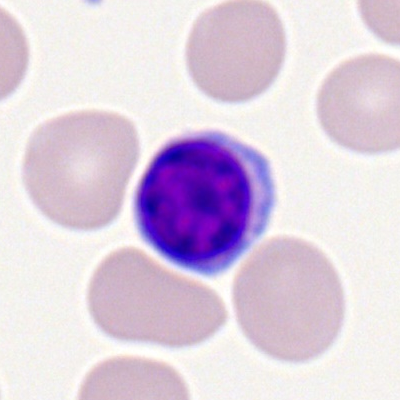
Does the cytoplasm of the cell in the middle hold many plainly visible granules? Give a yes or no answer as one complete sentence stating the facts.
No, this cell has a cytoplasm without visible granules.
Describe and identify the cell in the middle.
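Roughly round in outline, the cell has a slightly angular edge on its right side. Its nucleus lies off-centre, pushed toward the left side. Dense, dark purple chromatin forms coarse clumps. Scant cytoplasm makes a thin pale-blue crescent, mainly on the right. The cell is a lymphocyte.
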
